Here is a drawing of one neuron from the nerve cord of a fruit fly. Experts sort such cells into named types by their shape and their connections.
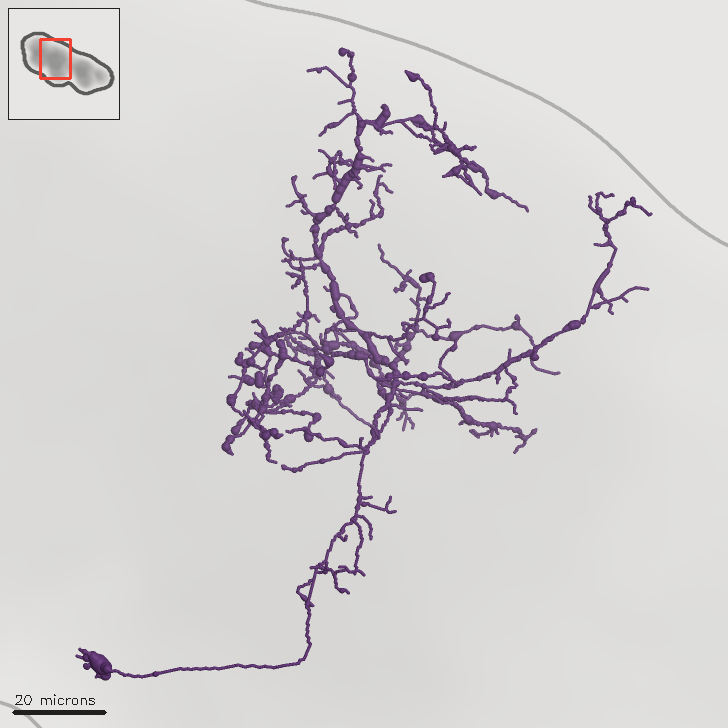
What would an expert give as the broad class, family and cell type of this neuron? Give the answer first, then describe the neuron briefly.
It is a nerve-cord intrinsic neuron. The family is hemilineage 00A. It is of cell type IN00A047. From top to bottom in the picture it spans about 140 microns. As drawn here it is about as wide as it is tall.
